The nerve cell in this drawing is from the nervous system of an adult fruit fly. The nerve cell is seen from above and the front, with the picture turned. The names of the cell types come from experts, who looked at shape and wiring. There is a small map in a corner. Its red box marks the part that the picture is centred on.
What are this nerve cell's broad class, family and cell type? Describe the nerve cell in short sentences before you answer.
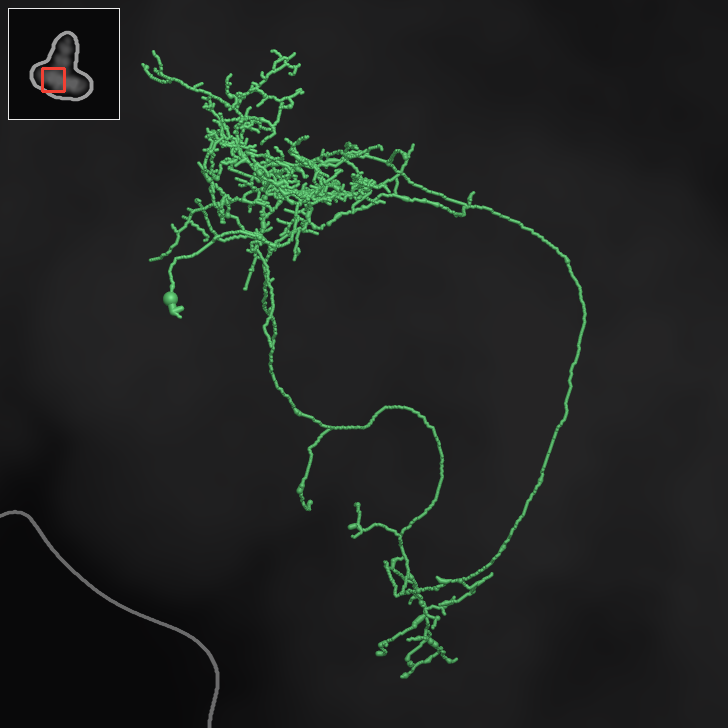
The cell body is on the left of the picture. As drawn here it is taller than it is wide. This is a central-brain intrinsic neuron. The family is hemilineage VLPd1. The cell type is AVLP042.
